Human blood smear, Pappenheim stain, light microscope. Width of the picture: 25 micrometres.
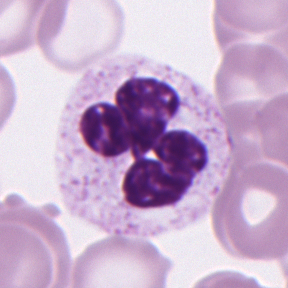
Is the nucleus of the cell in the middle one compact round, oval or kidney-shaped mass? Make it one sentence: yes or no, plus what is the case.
No, this cell has a lobed nucleus rather than a single undivided one.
